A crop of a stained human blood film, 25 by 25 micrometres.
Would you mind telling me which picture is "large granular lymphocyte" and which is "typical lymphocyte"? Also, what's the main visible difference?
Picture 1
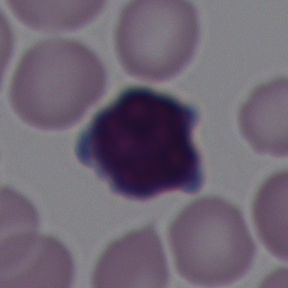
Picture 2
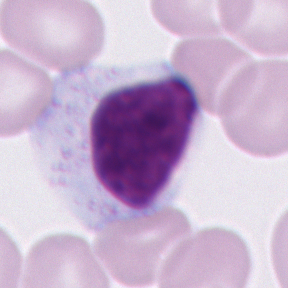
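Picture 1 is the typical lymphocyte, and picture 2 is the large granular lymphocyte. The plainest difference is in the cytoplasm: picture 2 holds scattered fine reddish-purple granules, while in picture 1 no distinct granules are seen.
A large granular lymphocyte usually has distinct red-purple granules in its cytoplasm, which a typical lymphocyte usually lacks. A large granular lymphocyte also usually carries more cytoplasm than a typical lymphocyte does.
In picture 1 the nucleus fills almost the whole cell. The outline in picture 1 is irregular and knobbly rather than smoothly round, whereas in picture 2 the nucleus is a single mass without lobes, set off-centre toward the right. Both have dense dark purple chromatin, very dark in picture 1 and with darker clumps in picture 2.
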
